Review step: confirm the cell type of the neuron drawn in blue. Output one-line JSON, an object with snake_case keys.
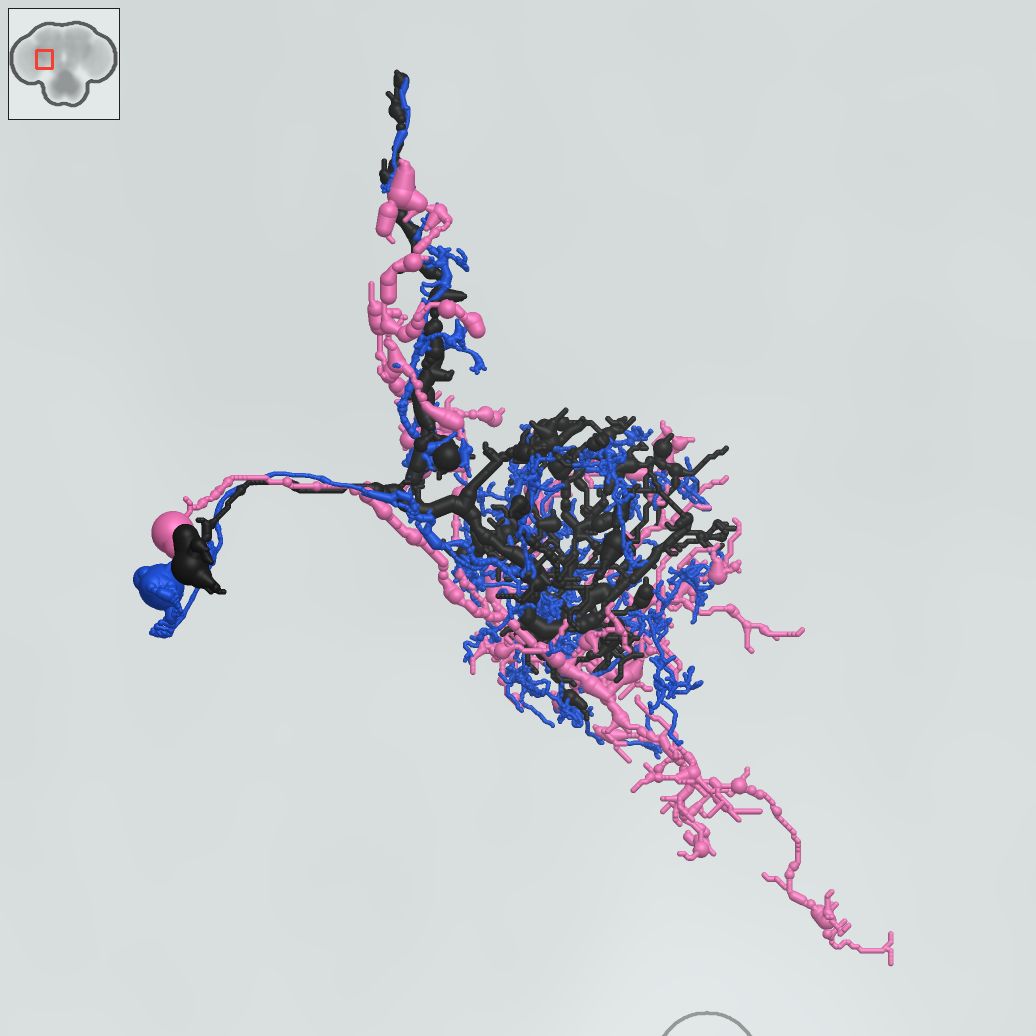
{"cell_type": "WED065"}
